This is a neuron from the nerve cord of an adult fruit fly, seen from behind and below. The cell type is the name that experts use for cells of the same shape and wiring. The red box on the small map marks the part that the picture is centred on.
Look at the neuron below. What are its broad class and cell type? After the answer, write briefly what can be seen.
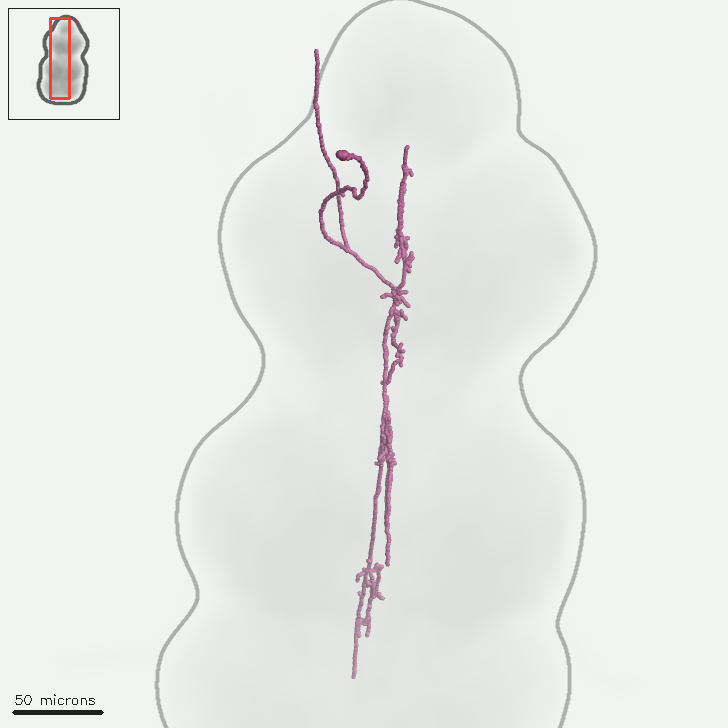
This is an efferent neuron of the nerve cord. Its cell type is ENXXX226. By the scale bar it is about 350 microns tall in this view. As drawn here it is more than twice as tall as it is wide.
